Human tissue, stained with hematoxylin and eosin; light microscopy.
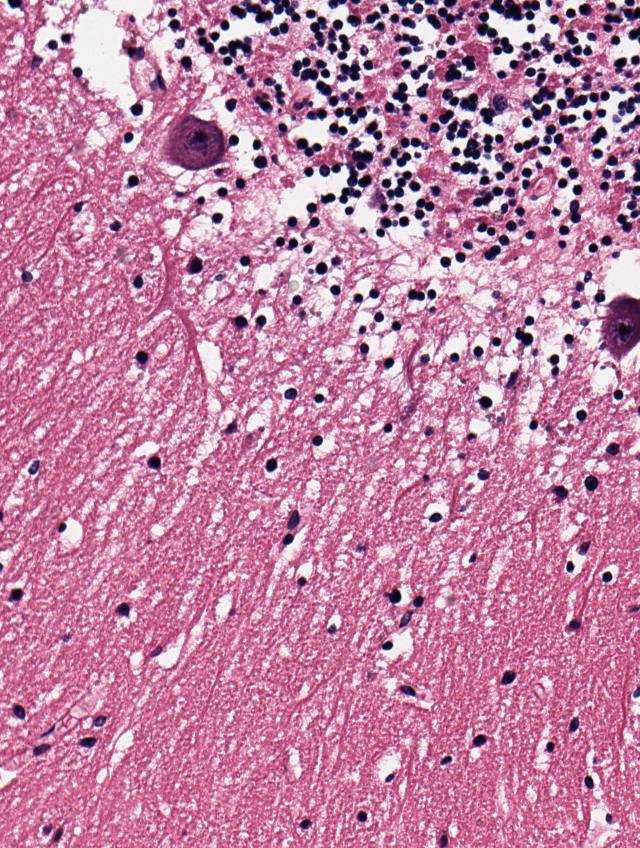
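Cerebellum, showing two layers and the border between them. First, the dense upper-right layer: small, round, darkly stained nuclei with little visible cytoplasm. Second, the pale layer: a finely fibrillar pink matrix with only scattered small nuclei. Third, the border: two large neurons, one upper left of centre and one at the right edge, each with abundant purple-pink cytoplasm around a round central nucleus.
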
